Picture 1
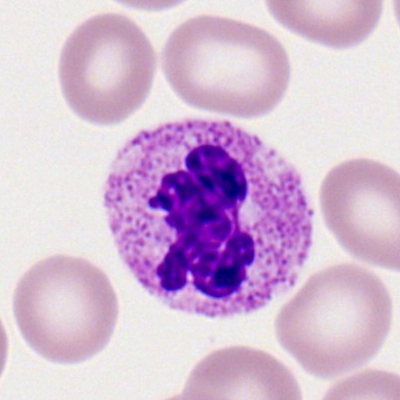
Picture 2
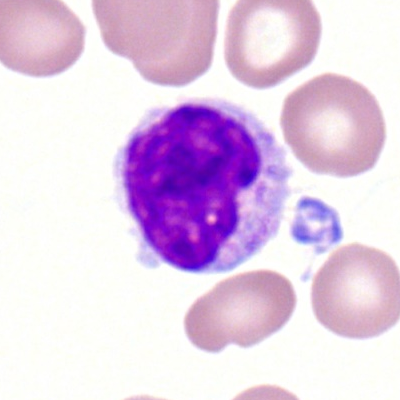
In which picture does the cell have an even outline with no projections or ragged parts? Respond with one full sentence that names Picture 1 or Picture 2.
The cell shown in Picture 1 is bounded by a smooth outline.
